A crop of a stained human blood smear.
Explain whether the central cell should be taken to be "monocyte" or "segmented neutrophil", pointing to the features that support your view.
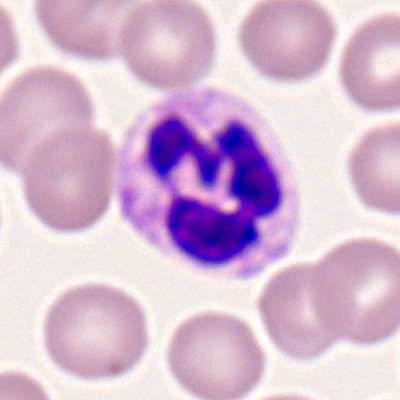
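Segmented neutrophil. Nucleus divided into several distinct lobes; chromatin dense, dark purple, clumped.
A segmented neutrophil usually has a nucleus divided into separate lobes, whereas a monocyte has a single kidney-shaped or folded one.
Moderate rim of pale pinkish-lilac cytoplasm holding fine, faint lilac granules.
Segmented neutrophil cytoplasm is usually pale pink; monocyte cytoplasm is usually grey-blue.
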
